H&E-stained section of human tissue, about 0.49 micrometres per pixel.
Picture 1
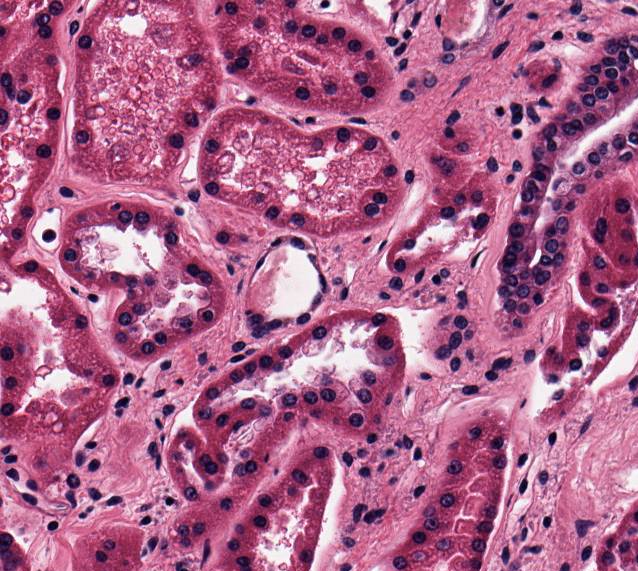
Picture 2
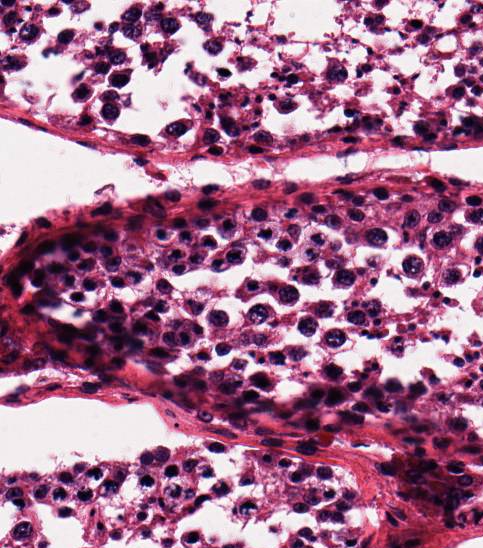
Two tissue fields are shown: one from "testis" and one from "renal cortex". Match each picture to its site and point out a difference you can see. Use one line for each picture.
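Picture 1 shows tissue from the renal cortex. The tubules are lined by a single layer of cuboidal to low columnar cells.
Picture 2 shows tissue from the testis. The tubules are filled by many layers of rounded cells rather than a single-layer epithelium.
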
